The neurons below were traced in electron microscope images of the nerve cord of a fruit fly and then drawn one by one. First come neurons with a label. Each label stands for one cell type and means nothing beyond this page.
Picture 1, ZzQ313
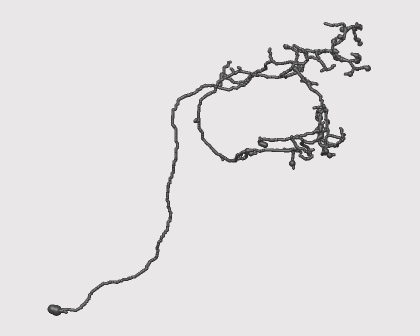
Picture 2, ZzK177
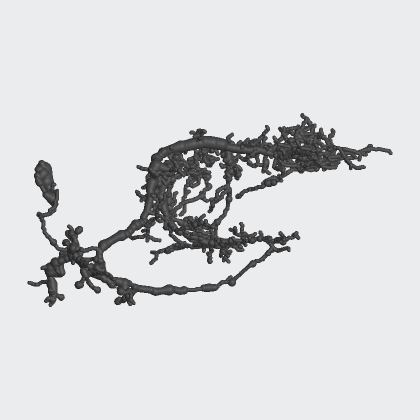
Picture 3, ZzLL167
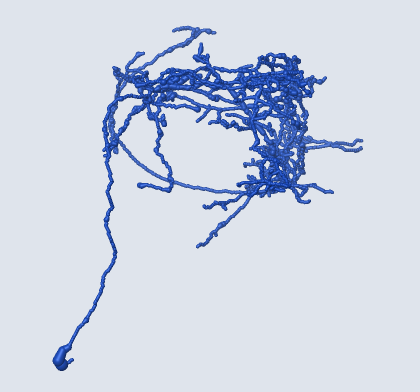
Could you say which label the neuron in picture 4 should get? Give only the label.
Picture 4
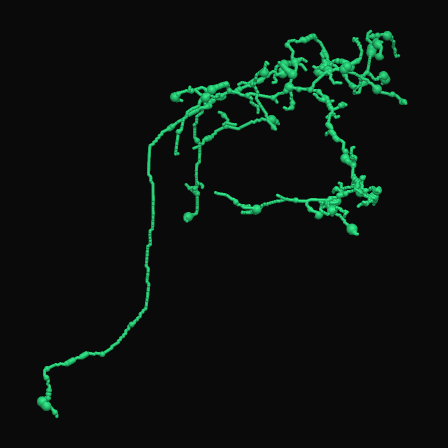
ZzQ313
